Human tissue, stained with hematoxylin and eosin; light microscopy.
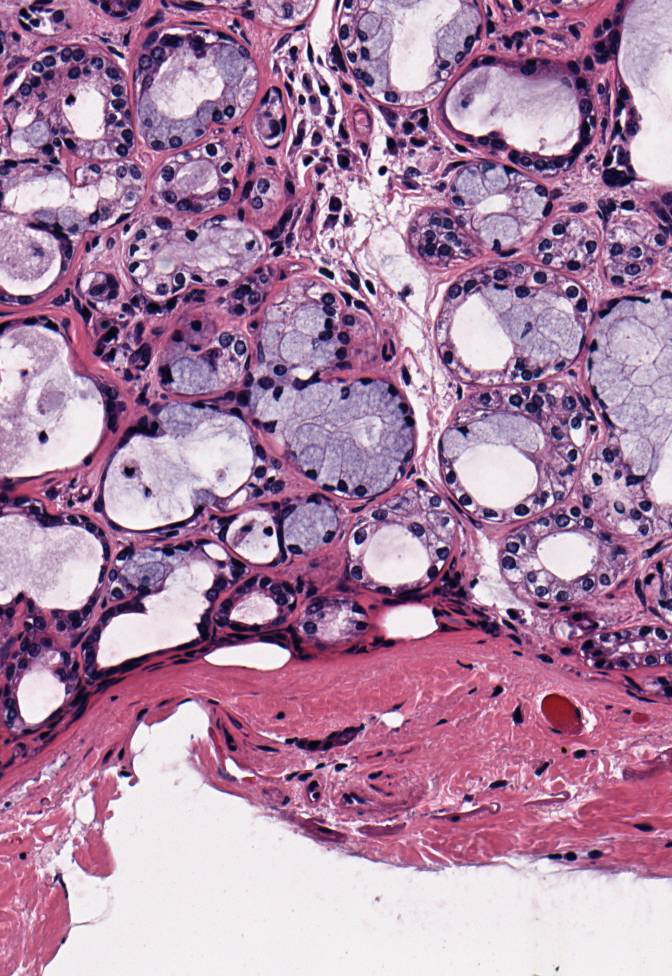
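Minor salivary gland. First, the acini: most are lined by mucous cells with pale grey-blue, foamy cytoplasm. Second, small clusters of cells with round dark nuclei and denser, pinker cytoplasm lie scattered among the mucous acini. Third, thin pink collagenous septa surround each acinus. Last, the lower fibrous band holds sparse, elongated nuclei parallel to it.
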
